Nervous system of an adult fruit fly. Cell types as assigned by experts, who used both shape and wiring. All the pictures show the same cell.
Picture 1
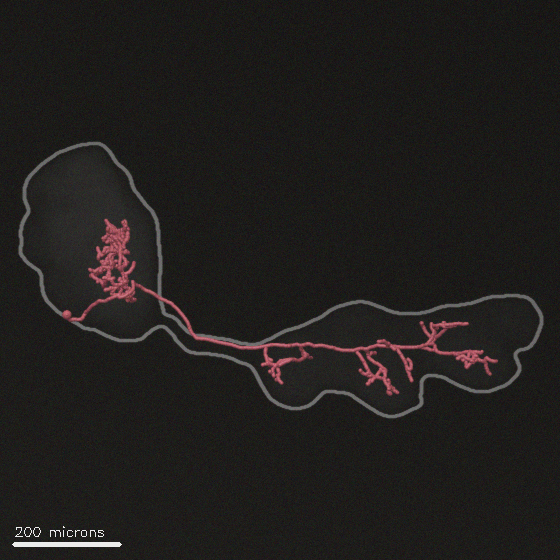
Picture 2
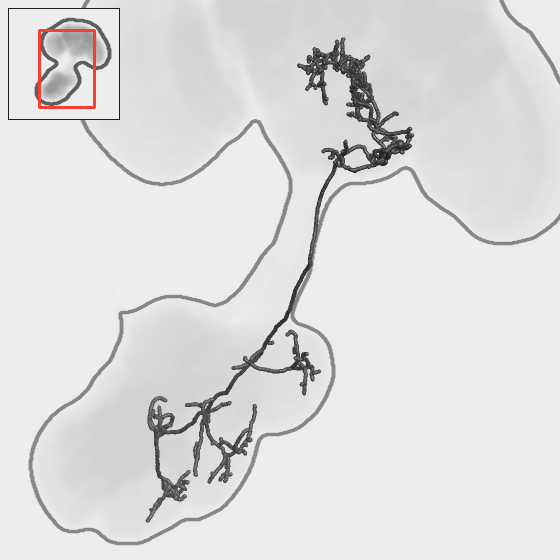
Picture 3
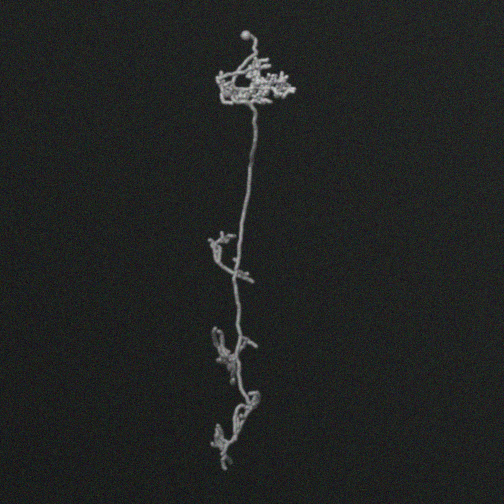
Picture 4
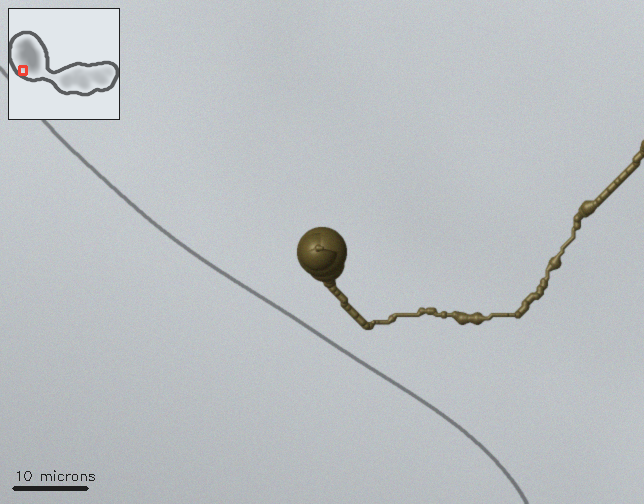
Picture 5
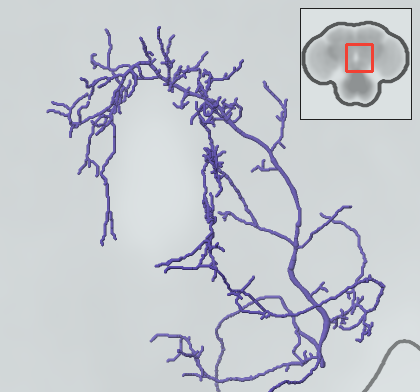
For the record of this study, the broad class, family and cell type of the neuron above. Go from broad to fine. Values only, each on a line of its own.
descending neuron
hemilineage MX12
DNg95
